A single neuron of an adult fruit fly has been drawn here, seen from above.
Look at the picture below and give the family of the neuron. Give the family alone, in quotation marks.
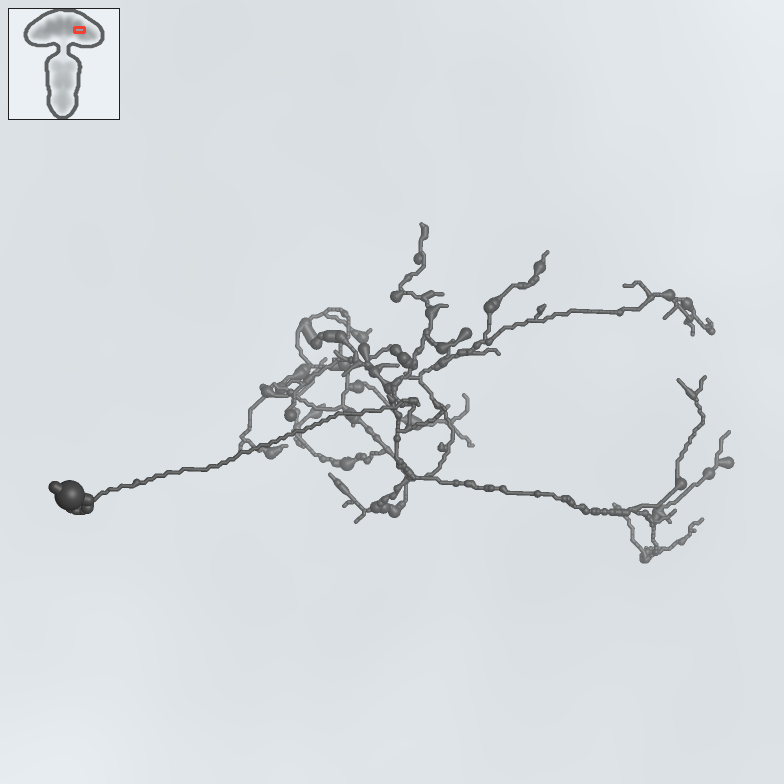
"hemilineage LHd2"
